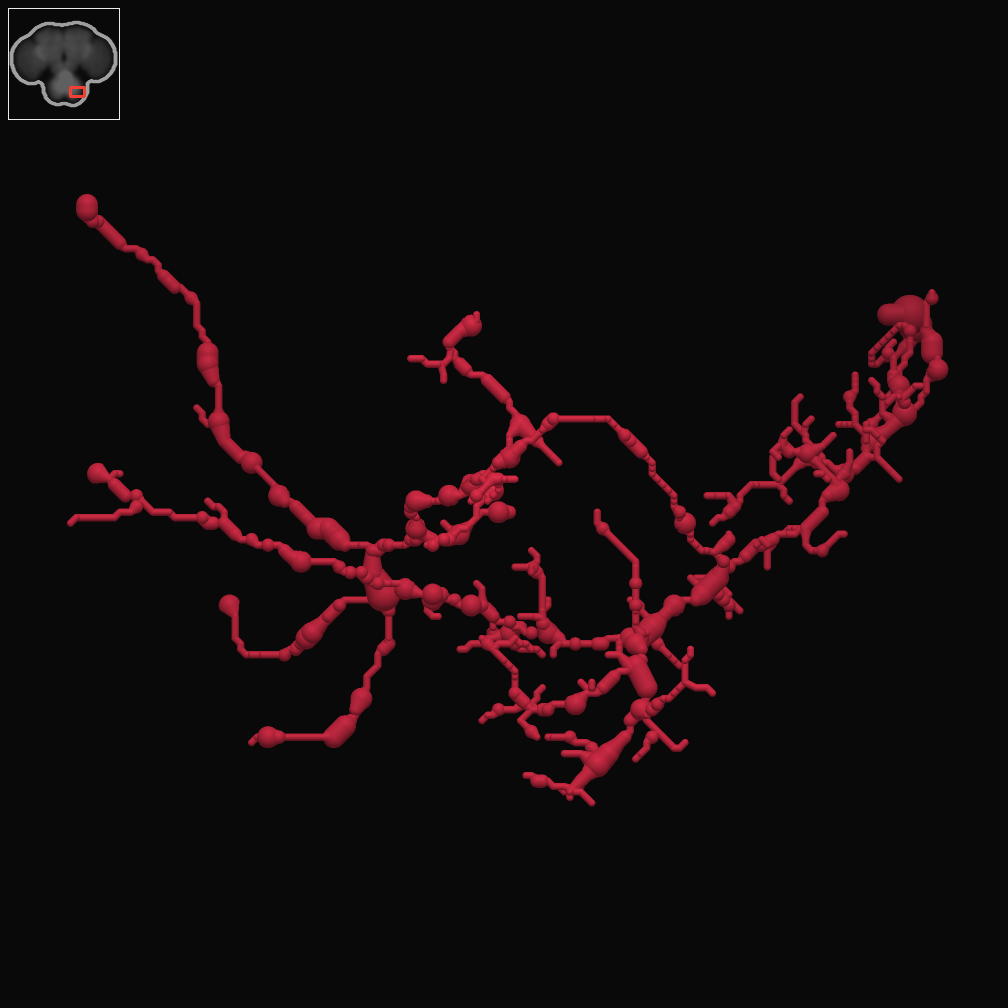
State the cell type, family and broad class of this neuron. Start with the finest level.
IN20A.22A082; hemilineage 20A.22A; nerve-cord intrinsic neuron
